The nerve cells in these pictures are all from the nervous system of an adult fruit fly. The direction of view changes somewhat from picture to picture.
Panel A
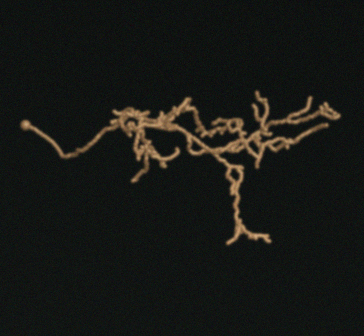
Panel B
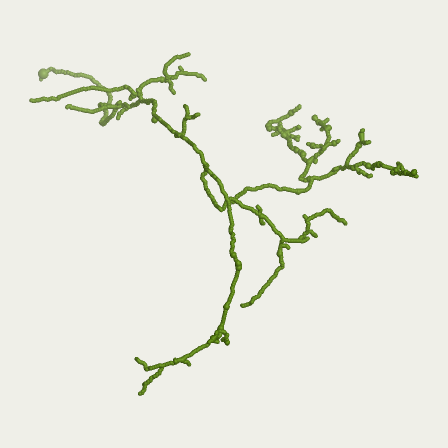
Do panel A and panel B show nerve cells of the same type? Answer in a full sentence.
They are of the same cell type.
